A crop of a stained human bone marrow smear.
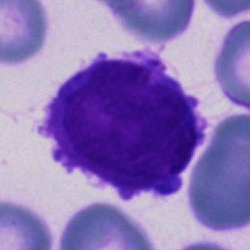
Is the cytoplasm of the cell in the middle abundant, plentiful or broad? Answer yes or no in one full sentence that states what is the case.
No, rather than abundant, the cytoplasm of the cell is scant.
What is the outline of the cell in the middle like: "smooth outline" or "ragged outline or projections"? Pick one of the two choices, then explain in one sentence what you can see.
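Ragged outline or projections. The cell is roughly round with a ragged, uneven edge.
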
